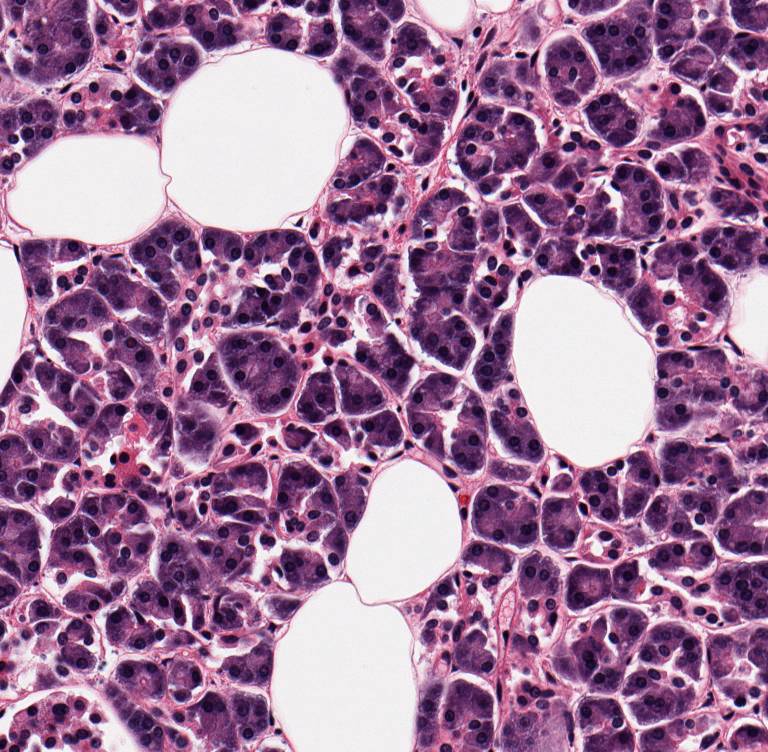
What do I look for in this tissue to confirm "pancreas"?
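The bulk of the field goes with pancreas: small, rounded glandular acini packed closely together.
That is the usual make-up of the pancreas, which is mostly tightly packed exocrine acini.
Each acinar cell has abundant, finely granular purple cytoplasm and one round dark nucleus sitting toward the base. Less in keeping is the colour of that cytoplasm, which is purple.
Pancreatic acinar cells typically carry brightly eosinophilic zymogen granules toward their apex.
Scattered among the acini are several large, empty, round fat cells, two in the upper left and two in the lower centre.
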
